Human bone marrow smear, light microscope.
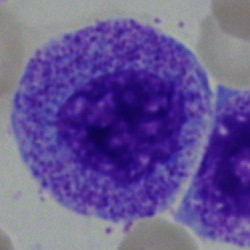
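Promyelocyte, the central cell of a stained bone marrow smear. First, the outline is round. Second, numerous purple granules pack the cytoplasm, which is pale blue between them. Third, a few loose purple granules lie just outside the cell edge, below the cell.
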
